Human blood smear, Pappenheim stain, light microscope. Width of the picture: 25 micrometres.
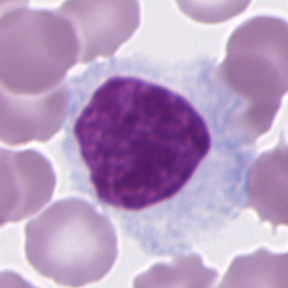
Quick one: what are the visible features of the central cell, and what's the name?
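Looking at this one, the outline is irregular, its edges ragged and frayed. The nucleus is off-centre toward the upper left, so more cytoplasm lies below and to the right. Chromatin: dark purple, coarsely clumped. Cytoplasm: abundant, pale blue. This is a hairy cell.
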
